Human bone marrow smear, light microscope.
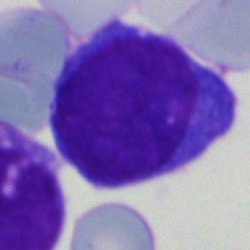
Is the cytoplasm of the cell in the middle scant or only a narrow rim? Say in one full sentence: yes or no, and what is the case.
Yes, there is only scant cytoplasm in this cell.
